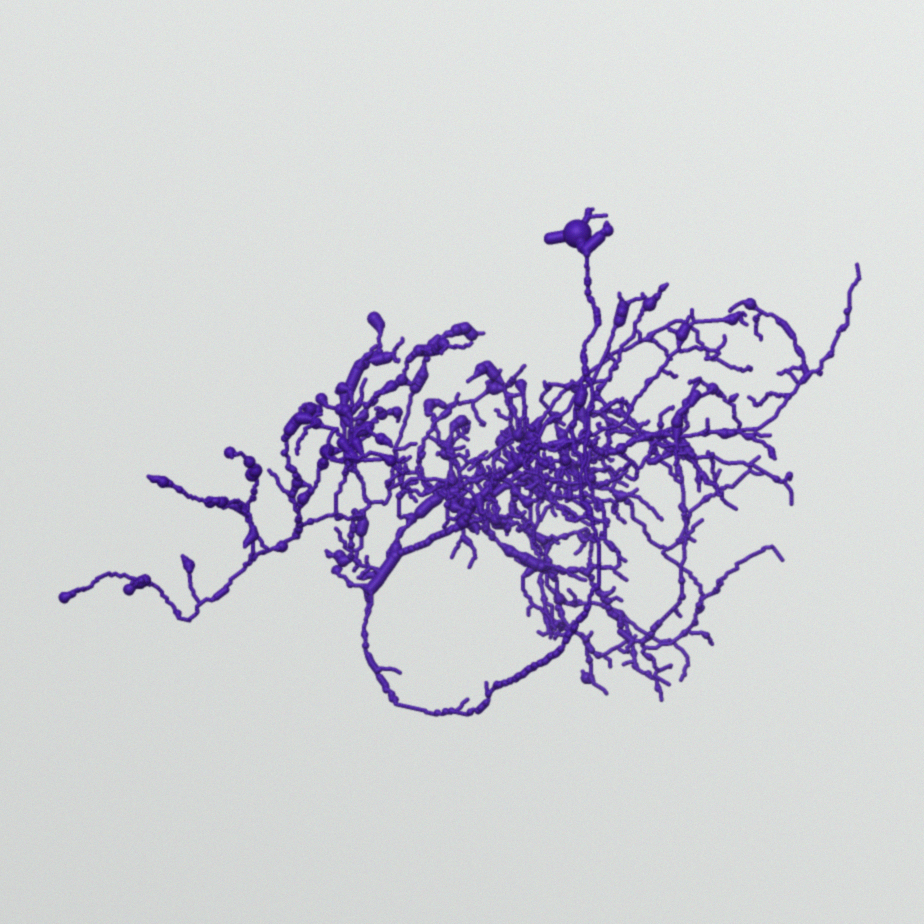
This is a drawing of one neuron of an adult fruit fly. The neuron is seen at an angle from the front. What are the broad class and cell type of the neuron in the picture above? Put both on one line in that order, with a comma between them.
nerve-cord intrinsic neuron, INXXX301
